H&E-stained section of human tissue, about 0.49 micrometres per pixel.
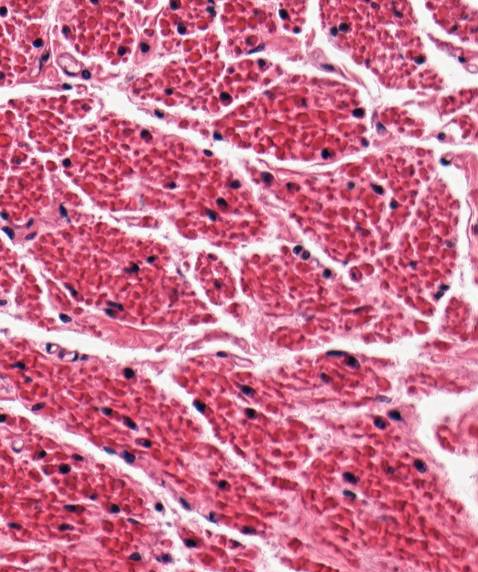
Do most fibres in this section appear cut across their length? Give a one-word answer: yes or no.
Yes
